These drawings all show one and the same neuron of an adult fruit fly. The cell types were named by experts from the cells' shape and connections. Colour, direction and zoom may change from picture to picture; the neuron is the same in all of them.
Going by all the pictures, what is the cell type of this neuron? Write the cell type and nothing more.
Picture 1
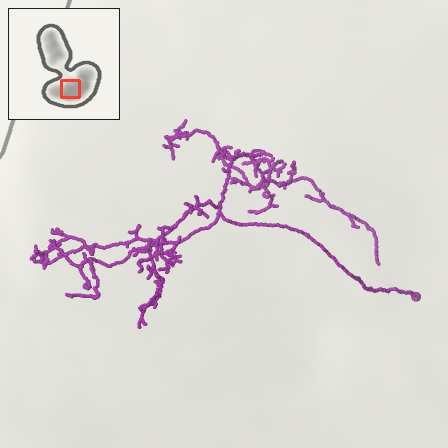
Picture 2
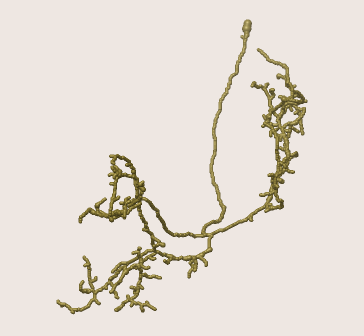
WED100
